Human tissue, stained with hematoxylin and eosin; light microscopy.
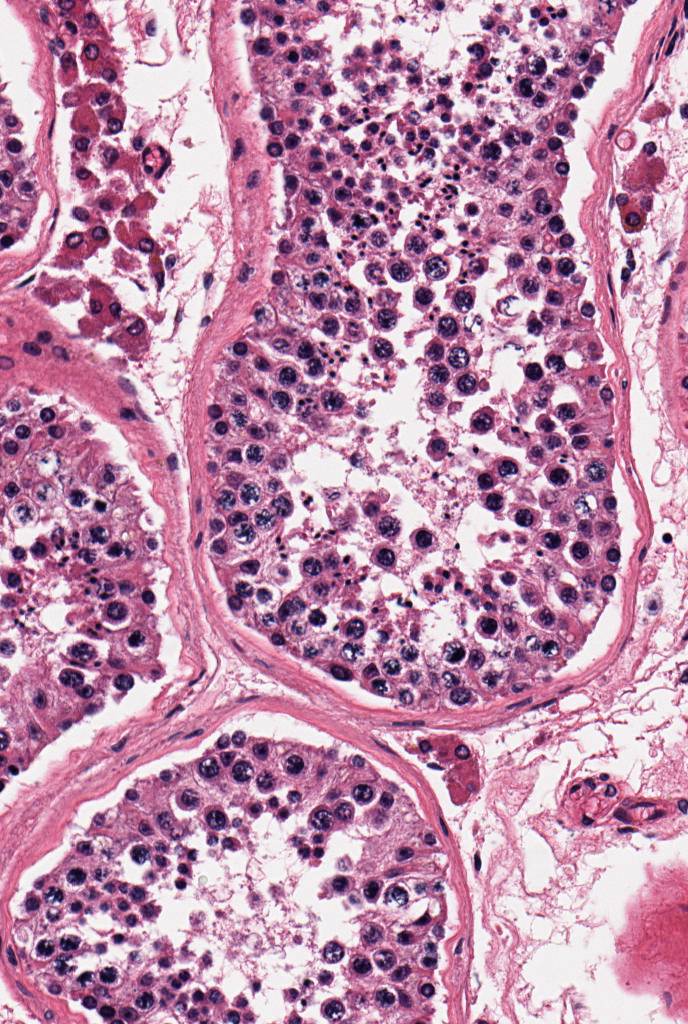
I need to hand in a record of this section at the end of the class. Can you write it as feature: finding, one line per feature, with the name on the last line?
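Tubule lining: stratified epithelium, many cells deep from wall to lumen
Middle layers: numerous large round cells with coarse, dark, clumped chromatin
Inner layers of the central tubule: scattered small, very dark, condensed nuclei near the lumen
Between tubules, upper left: clusters of polygonal cells, abundant deep pink cytoplasm, round nuclei
Name: testis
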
